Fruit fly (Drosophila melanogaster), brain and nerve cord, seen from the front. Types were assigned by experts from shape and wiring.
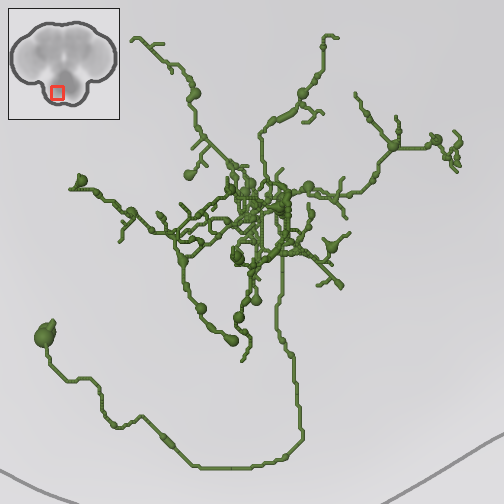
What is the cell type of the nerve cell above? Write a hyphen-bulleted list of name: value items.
- cell type: IN20A.22A089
